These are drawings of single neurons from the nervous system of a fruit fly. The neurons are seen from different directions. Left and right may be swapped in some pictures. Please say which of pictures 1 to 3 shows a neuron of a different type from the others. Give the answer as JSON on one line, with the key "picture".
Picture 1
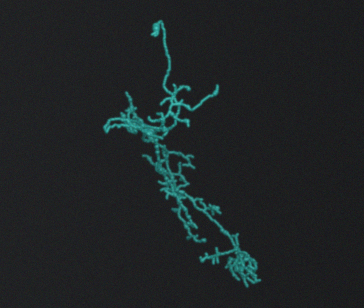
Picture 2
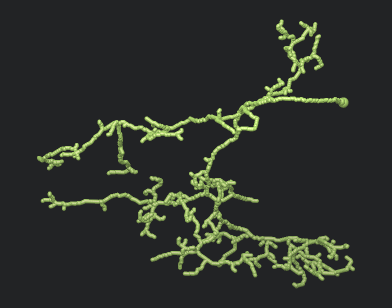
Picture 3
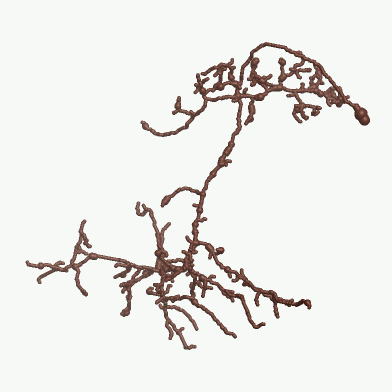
{"picture": 3}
